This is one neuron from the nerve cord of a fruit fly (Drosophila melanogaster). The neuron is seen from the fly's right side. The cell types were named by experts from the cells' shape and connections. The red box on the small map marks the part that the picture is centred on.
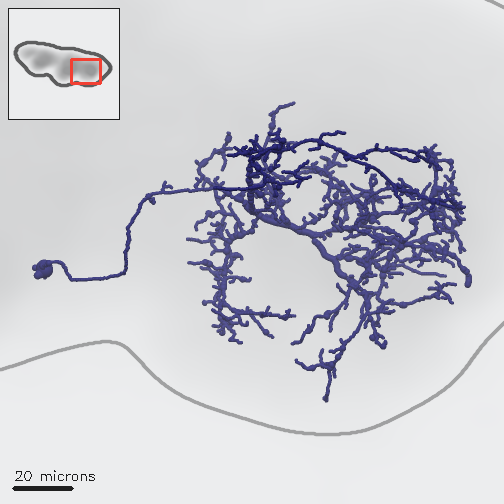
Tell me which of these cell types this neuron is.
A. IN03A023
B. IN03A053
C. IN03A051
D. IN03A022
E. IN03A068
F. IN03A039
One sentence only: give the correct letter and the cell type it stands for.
The cell type IN03A023, option A, is that of the neuron.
